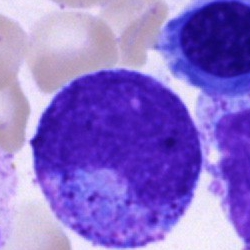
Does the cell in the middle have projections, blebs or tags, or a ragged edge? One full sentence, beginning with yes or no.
No, this cell has a smooth edge with no projections, blebs or tags.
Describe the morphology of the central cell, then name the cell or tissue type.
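Most of the upper part of the cell is filled by the nucleus. Its chromatin stains dark purple and appears finely stippled. The cytoplasm is blue, with purple-red granules scattered through it. This cell is a promyelocyte.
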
